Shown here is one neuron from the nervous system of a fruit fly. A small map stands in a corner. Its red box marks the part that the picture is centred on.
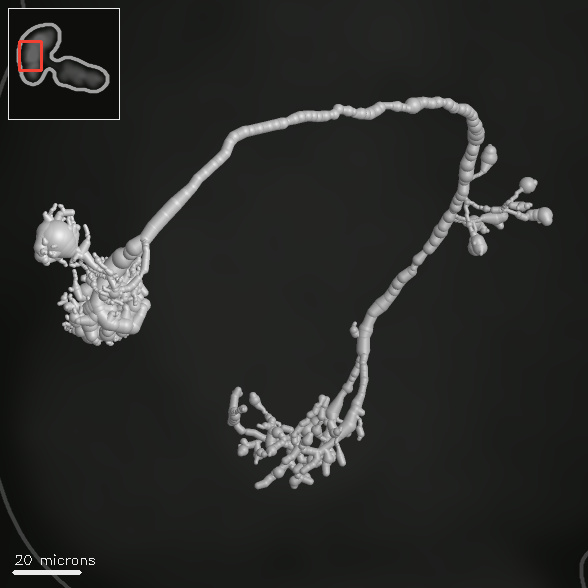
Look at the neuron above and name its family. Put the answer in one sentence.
The family is class ALPN.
